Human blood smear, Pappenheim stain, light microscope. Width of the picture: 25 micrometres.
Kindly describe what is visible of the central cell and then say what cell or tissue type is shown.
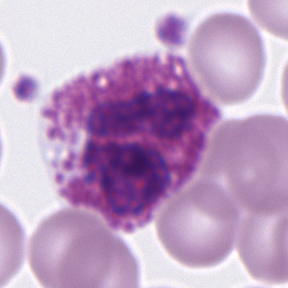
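Hmm, two nuclear lobes here, one lying above the other. Around them the cytoplasm is packed with coarse, round granules, reddish-purple in colour. Along the left edge, though, there's a pale strip with few granules. Measuring across, I get about 15 micrometres. So this one's an eosinophil.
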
